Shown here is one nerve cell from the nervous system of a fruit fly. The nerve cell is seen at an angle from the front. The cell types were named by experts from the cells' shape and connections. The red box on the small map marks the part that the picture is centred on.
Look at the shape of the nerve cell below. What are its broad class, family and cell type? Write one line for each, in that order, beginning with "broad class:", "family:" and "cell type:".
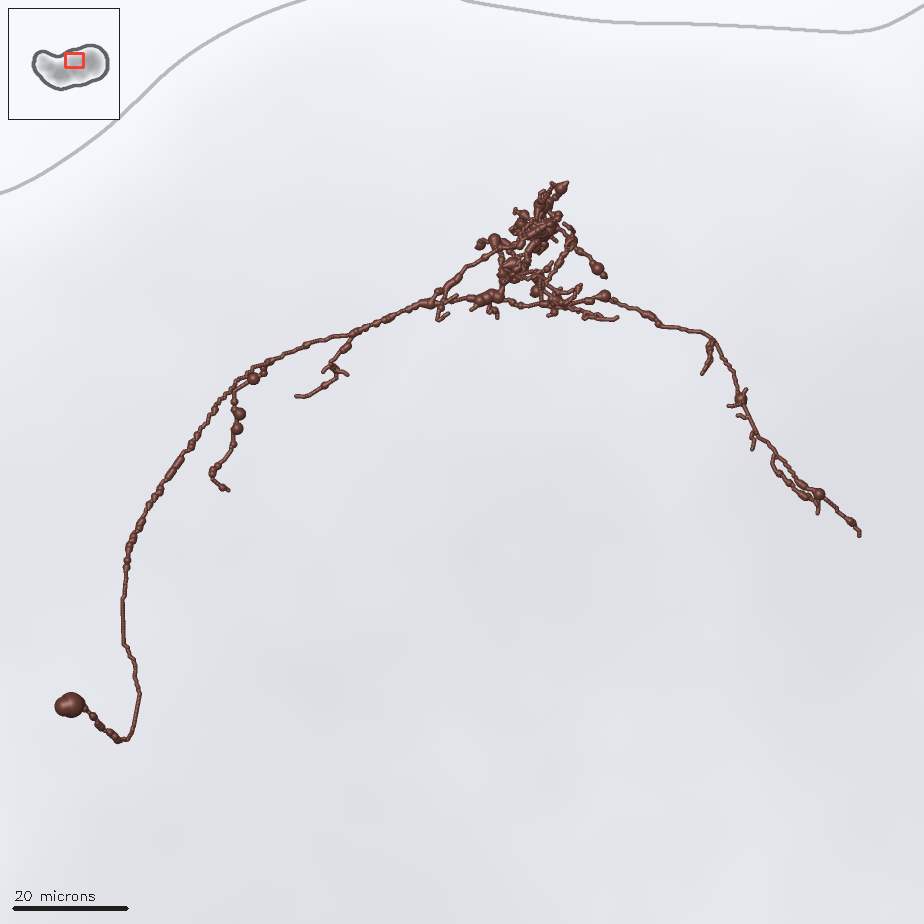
broad class: central-brain intrinsic neuron
family: hemilineage SIPa1_ventral
cell type: SIP013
